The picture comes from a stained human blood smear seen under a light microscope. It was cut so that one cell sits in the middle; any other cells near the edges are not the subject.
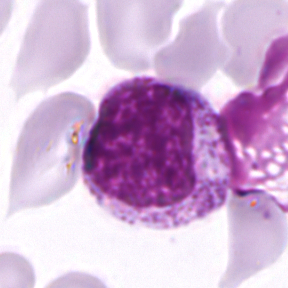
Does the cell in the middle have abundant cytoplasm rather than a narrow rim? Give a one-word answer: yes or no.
No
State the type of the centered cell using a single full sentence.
The middle of this crop holds a myelocyte.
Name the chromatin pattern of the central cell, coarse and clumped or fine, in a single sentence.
You can see that its chromatin is coarsely clumped.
